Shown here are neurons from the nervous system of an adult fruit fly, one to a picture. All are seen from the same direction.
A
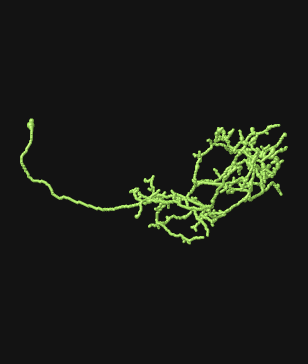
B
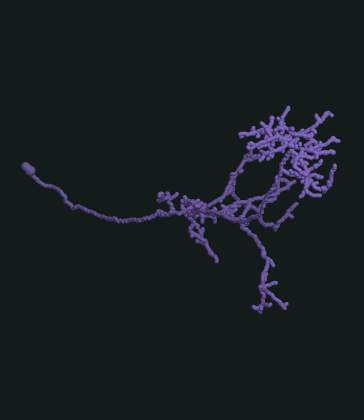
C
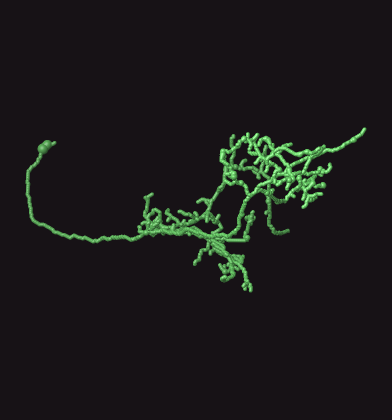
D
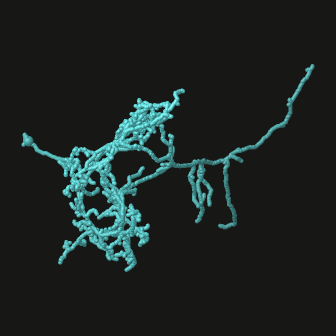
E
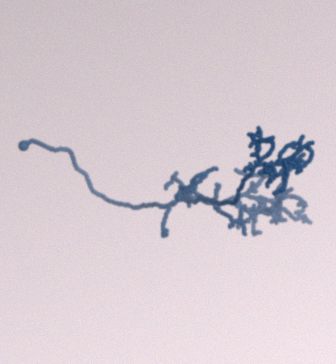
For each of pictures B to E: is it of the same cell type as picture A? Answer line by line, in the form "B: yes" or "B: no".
B: yes
C: yes
D: no
E: yes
